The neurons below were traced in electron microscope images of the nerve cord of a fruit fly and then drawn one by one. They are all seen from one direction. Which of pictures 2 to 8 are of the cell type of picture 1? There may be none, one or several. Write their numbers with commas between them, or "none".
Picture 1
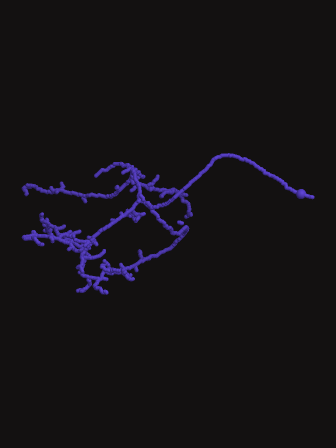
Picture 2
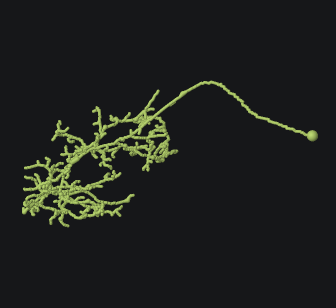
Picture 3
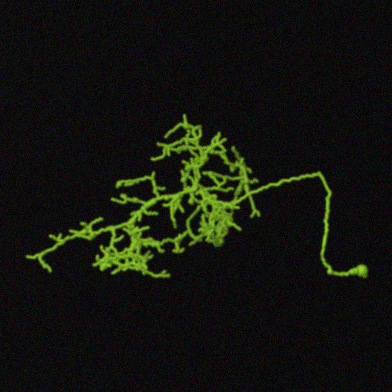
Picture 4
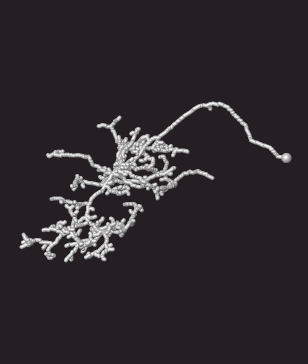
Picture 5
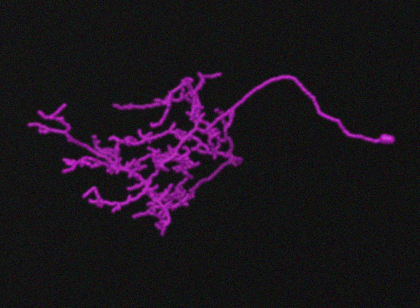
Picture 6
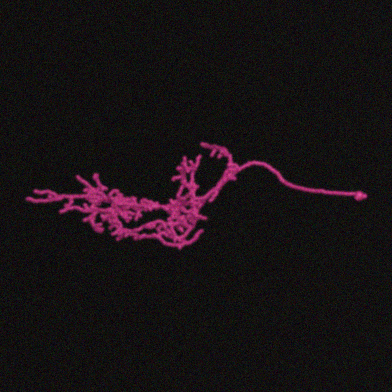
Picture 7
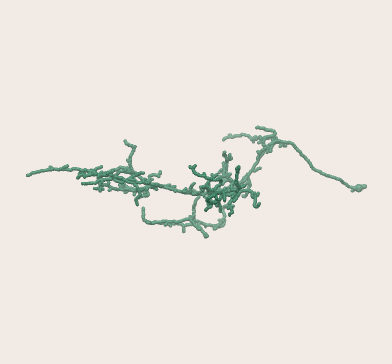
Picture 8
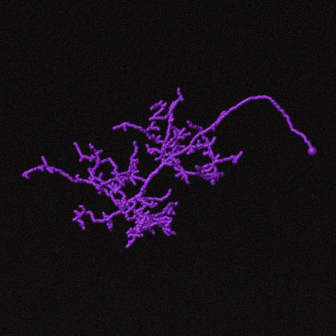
2, 5, 8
